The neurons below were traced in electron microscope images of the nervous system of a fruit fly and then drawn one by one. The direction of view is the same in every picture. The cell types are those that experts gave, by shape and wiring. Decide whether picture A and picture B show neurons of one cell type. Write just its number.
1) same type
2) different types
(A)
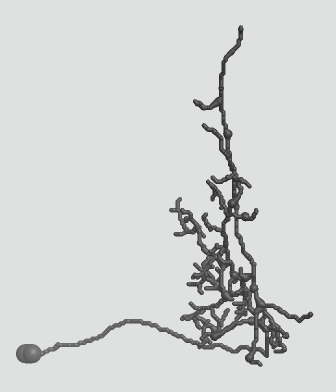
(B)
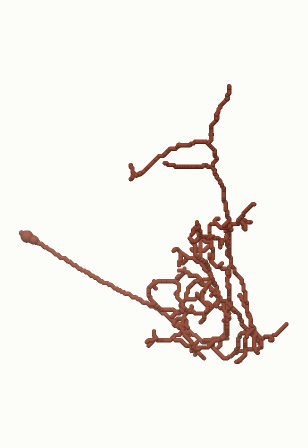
1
